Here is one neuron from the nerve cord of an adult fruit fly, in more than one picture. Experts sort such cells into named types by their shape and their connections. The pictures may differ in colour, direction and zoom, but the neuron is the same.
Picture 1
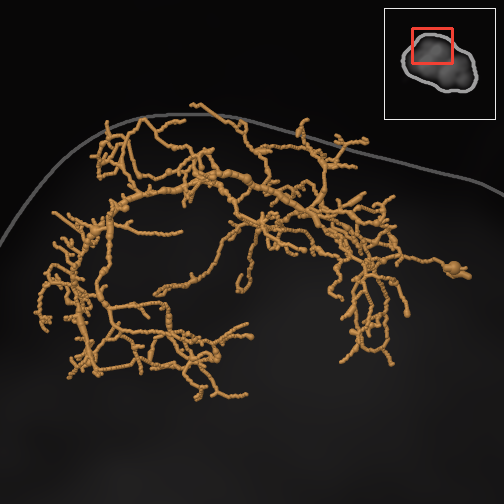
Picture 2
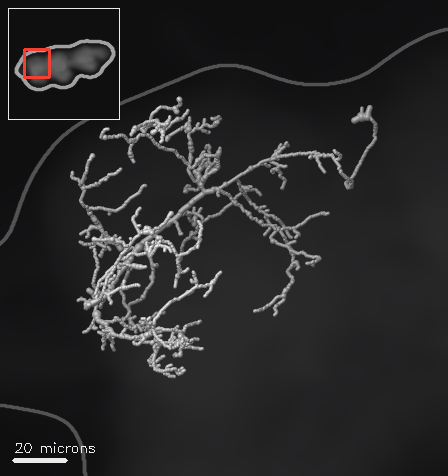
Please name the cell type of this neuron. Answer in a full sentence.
The cell type is IN03A046.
